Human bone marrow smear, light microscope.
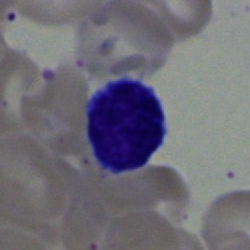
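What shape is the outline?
Round to slightly oval.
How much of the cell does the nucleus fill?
Nearly the whole cell.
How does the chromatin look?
Dense, staining dark blue-purple.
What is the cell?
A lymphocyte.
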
